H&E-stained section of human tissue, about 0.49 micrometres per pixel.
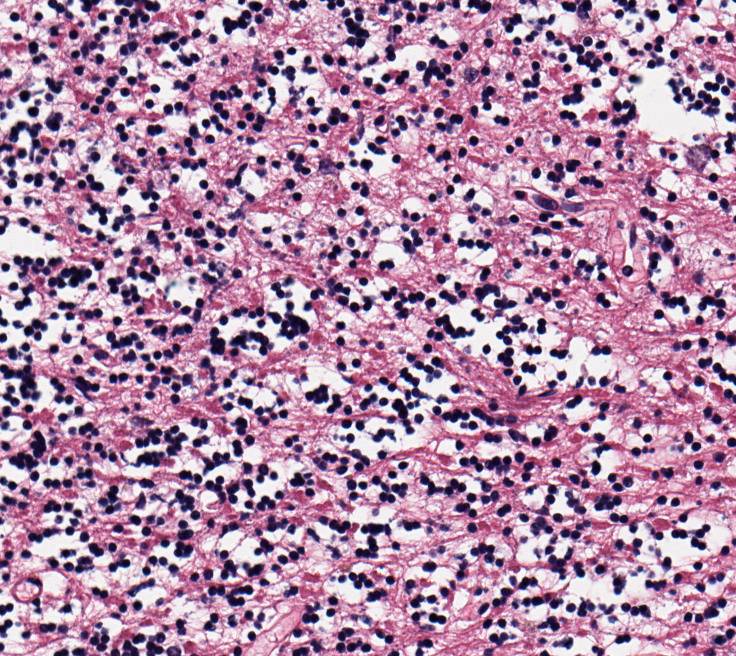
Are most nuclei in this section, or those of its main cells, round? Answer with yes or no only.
Yes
